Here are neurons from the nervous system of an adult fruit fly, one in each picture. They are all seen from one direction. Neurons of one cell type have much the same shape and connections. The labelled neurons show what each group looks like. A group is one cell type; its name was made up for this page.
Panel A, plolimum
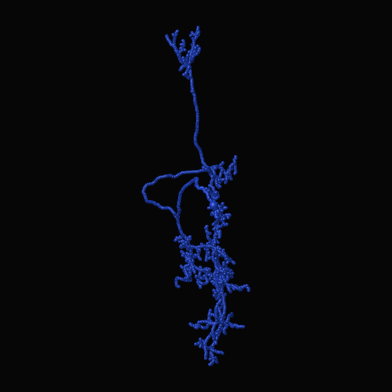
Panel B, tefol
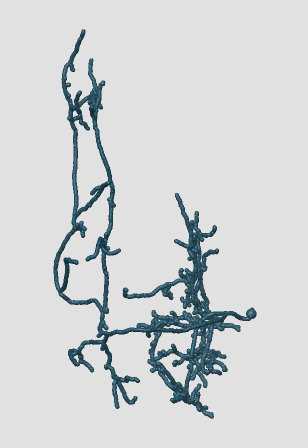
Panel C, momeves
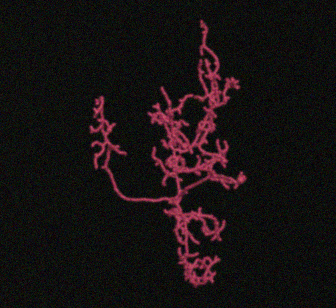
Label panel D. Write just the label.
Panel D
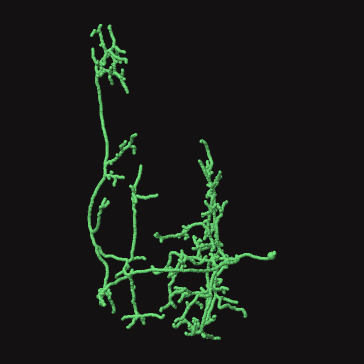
tefol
